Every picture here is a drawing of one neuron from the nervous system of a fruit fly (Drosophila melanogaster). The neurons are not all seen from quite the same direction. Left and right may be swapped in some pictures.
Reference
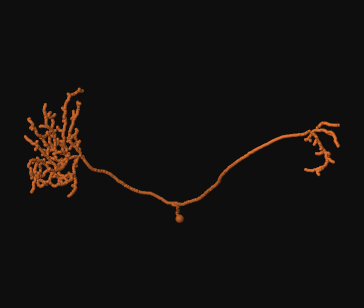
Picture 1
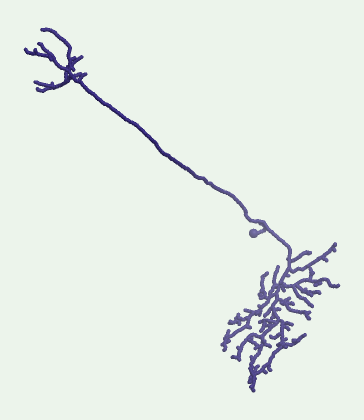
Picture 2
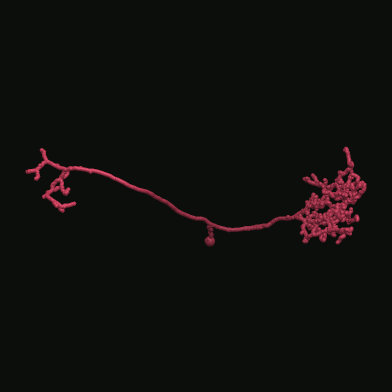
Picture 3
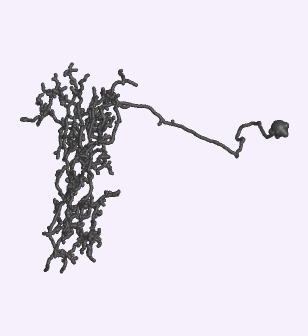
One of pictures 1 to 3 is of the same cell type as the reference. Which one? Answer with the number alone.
2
